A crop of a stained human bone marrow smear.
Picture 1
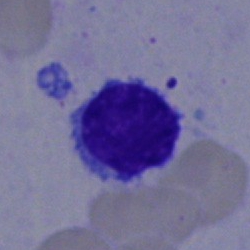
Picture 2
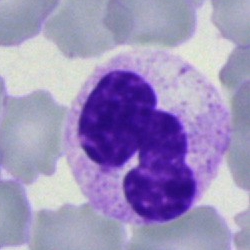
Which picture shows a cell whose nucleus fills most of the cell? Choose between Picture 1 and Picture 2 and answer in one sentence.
It is in picture 1 that the cytoplasm of the cell is scant.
